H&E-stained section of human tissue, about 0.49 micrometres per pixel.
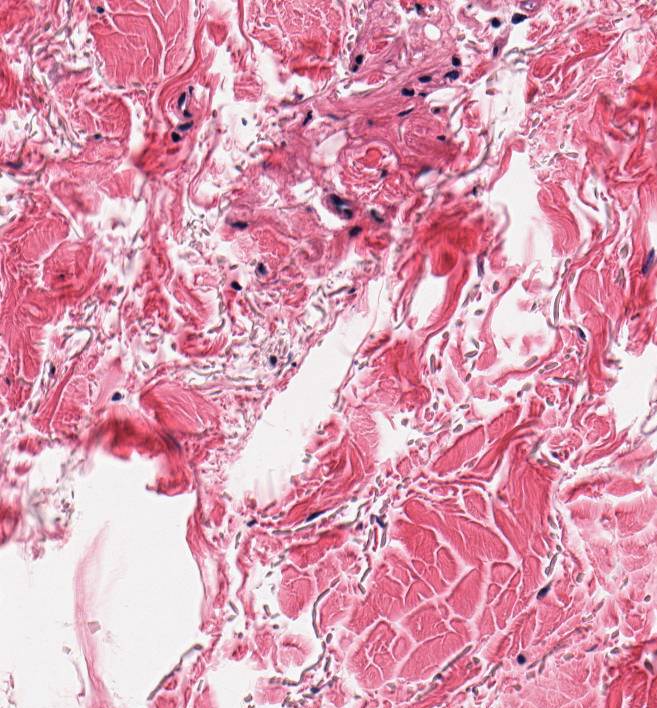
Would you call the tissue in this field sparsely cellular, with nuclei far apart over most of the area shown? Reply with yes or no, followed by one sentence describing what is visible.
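Yes. Nuclei are sparse, small, dark and mostly elongated, scattered singly through the tissue.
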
